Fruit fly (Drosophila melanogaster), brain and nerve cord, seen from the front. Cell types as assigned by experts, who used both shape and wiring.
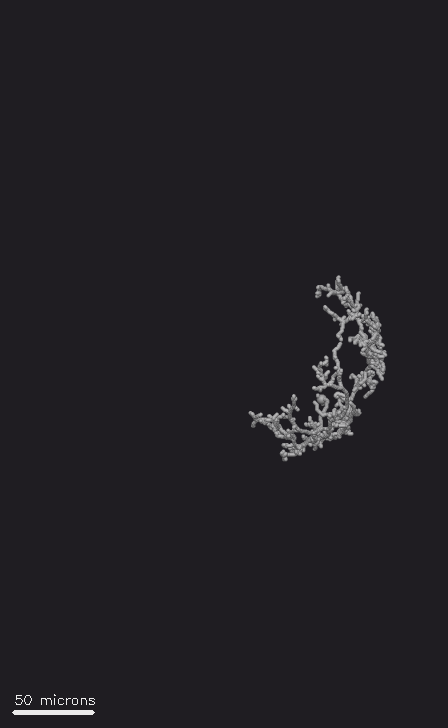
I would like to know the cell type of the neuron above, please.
IN13A053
